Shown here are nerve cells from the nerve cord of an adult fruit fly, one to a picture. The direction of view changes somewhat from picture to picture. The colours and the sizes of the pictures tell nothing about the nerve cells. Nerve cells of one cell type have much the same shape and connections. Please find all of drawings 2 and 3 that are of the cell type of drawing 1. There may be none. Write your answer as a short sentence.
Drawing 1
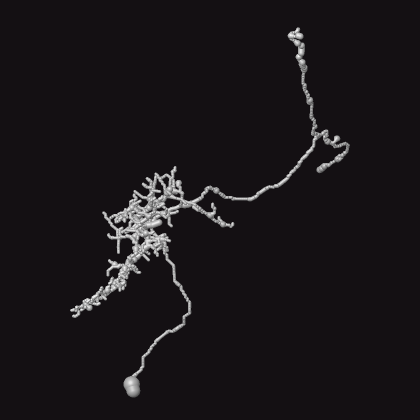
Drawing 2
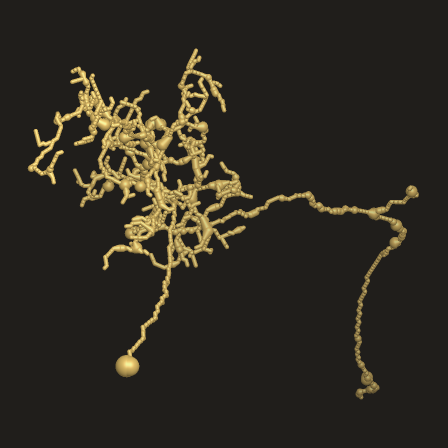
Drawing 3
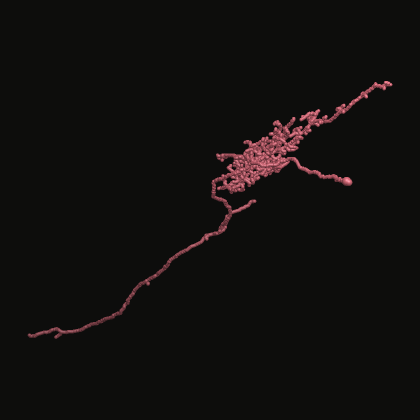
Drawing 3 is of the same cell type.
